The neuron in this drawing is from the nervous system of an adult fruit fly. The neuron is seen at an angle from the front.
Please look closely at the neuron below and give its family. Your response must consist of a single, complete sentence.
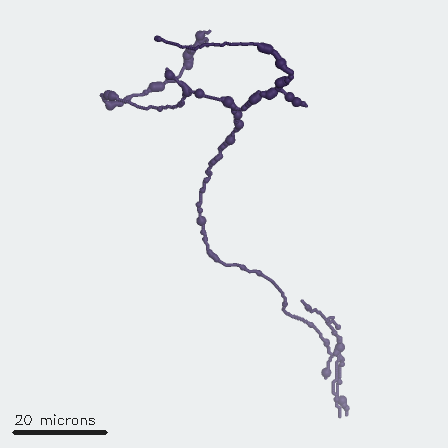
Among the members of family class gustatory is this neuron.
